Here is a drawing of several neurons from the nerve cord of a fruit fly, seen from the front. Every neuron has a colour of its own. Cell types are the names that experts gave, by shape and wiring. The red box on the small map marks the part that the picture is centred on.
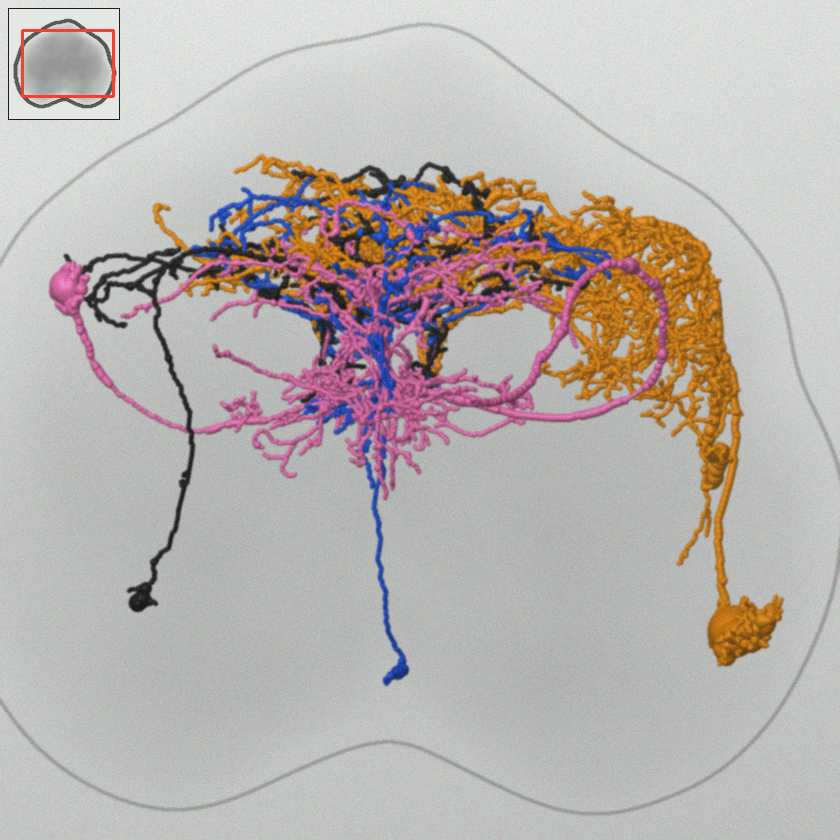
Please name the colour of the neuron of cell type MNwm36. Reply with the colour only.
orange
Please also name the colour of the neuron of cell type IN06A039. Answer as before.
black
